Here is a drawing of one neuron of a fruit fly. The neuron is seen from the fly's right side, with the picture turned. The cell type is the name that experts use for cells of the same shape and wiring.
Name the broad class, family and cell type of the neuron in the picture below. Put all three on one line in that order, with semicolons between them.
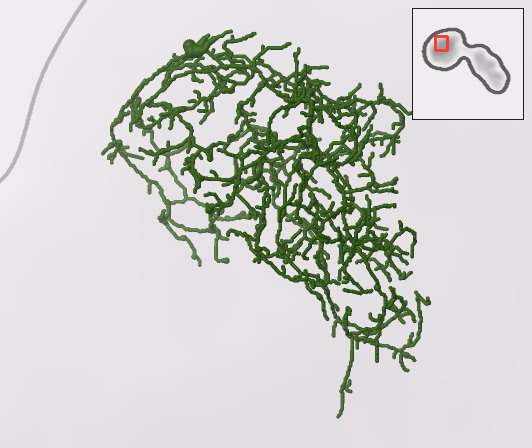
central-brain intrinsic neuron; hemilineage VLPa1_lateral; CB3607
